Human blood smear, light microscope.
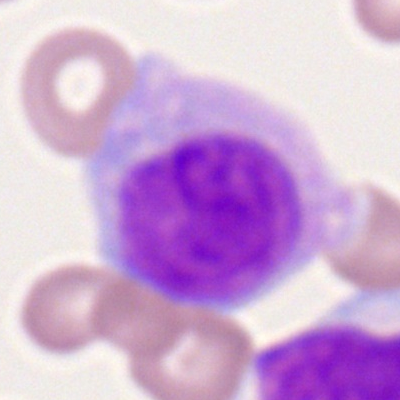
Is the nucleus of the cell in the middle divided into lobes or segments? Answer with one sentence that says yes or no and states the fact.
No, there is one compact round, oval or kidney-shaped nucleus, not separate lobes.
